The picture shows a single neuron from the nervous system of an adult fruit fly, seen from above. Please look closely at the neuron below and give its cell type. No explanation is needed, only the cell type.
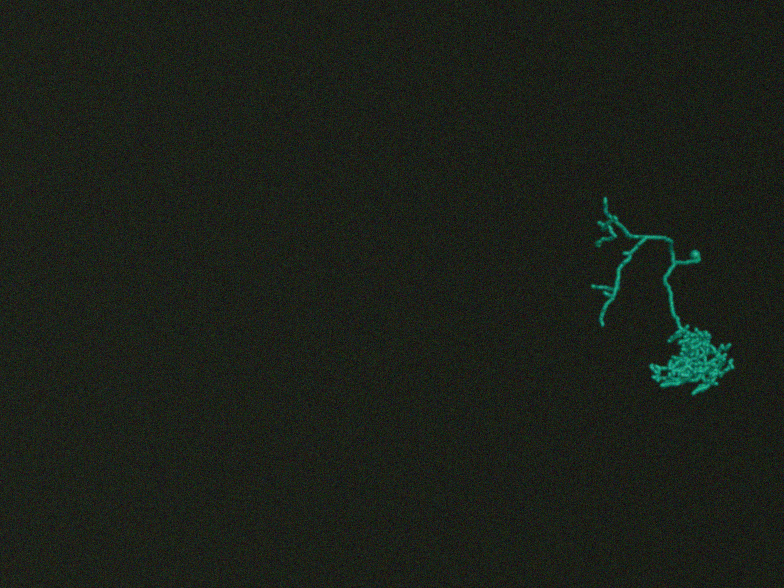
LHAV1a1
